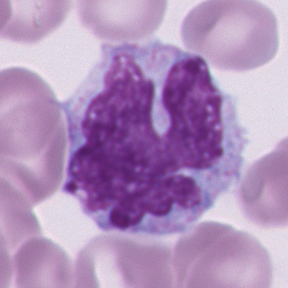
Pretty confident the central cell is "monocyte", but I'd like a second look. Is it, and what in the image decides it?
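Look first at the deep narrow cleft running down into the nucleus from its upper side, and at the pale greyish-blue cytoplasm.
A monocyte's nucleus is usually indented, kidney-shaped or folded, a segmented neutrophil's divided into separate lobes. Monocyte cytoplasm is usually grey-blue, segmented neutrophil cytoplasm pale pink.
So yes, monocyte fits, and segmented neutrophil does not. No nucleoli can be seen in this nucleus.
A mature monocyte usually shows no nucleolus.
The edge is roughly round but slightly irregular and faintly ragged, the chromatin dark purple and patchy, and the nucleus fills about 70% of the cell's area.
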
